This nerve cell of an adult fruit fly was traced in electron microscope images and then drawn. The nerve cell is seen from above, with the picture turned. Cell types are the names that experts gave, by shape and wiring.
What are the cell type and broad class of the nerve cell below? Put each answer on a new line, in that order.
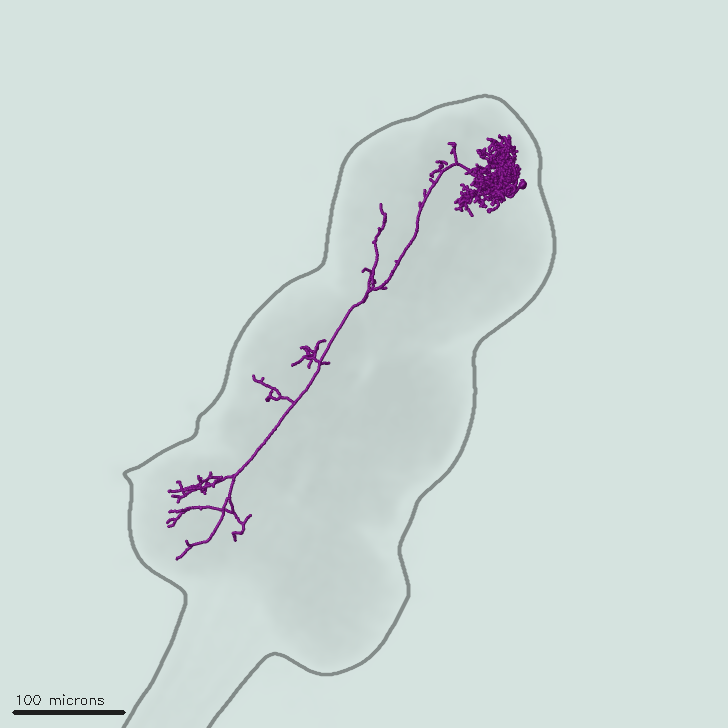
INXXX058
nerve-cord intrinsic neuron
